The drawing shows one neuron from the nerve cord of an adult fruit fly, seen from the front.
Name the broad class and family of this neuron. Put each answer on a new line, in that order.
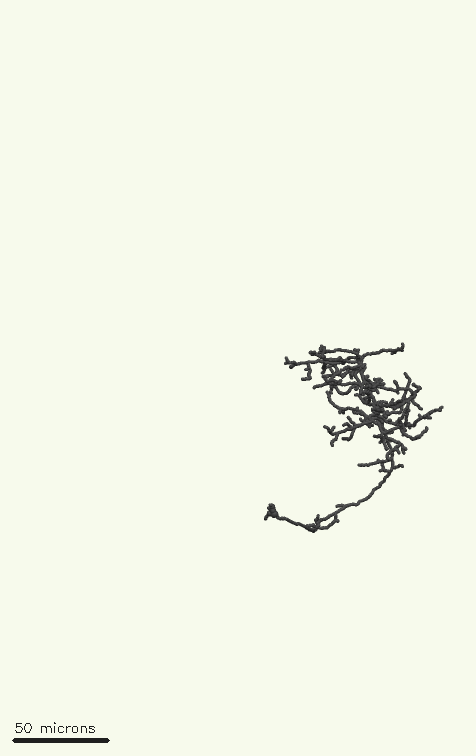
nerve-cord intrinsic neuron
hemilineage 04B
